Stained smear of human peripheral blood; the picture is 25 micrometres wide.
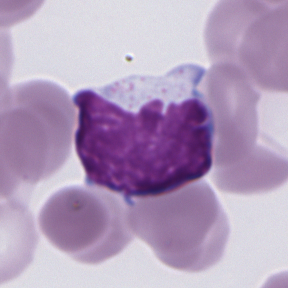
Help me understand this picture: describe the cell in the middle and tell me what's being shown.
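Look first at the nucleus: it fills most of the cell. Around it the cytoplasm is pale greyish-blue, with a scattering of fine red-purple granules. You will find no vacuoles in that cytoplasm. What you are looking at is a large granular lymphocyte.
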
